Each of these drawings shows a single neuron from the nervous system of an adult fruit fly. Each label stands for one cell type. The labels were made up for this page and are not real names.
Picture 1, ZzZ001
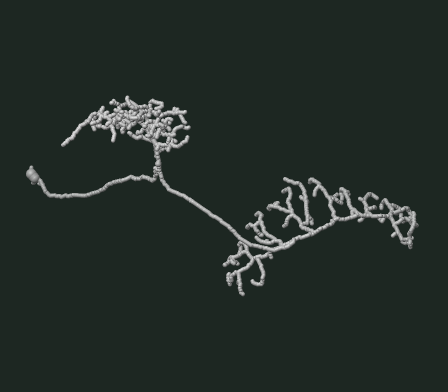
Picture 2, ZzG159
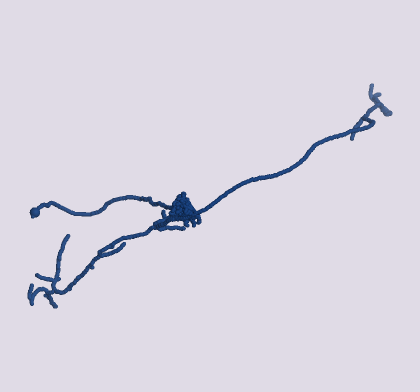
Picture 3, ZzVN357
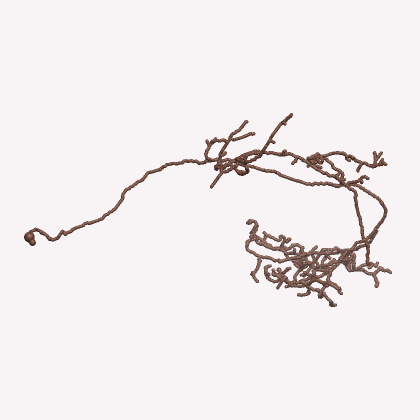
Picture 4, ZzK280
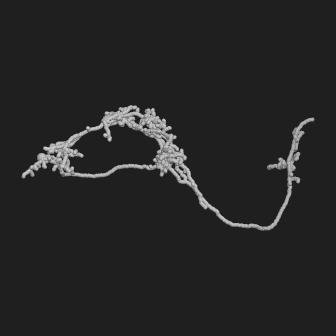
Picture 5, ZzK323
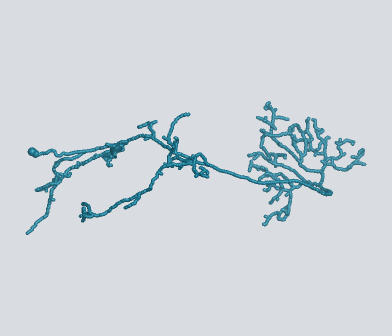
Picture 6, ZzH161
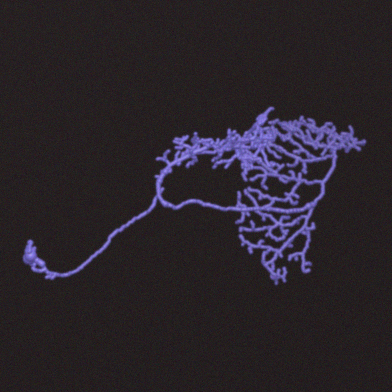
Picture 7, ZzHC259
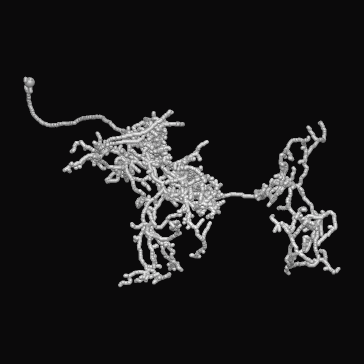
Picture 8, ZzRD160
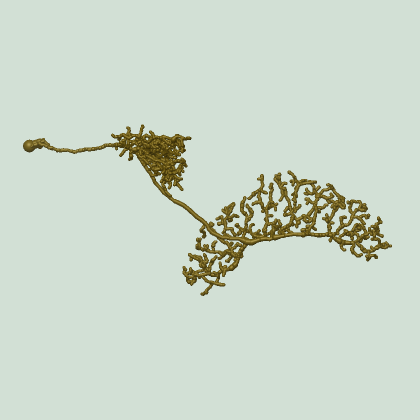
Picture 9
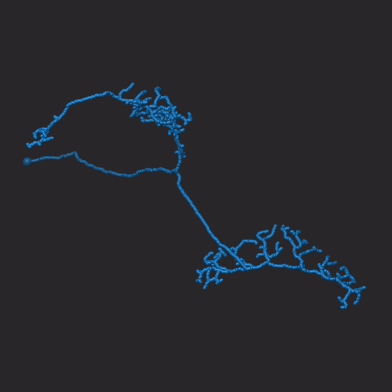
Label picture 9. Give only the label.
ZzZ001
